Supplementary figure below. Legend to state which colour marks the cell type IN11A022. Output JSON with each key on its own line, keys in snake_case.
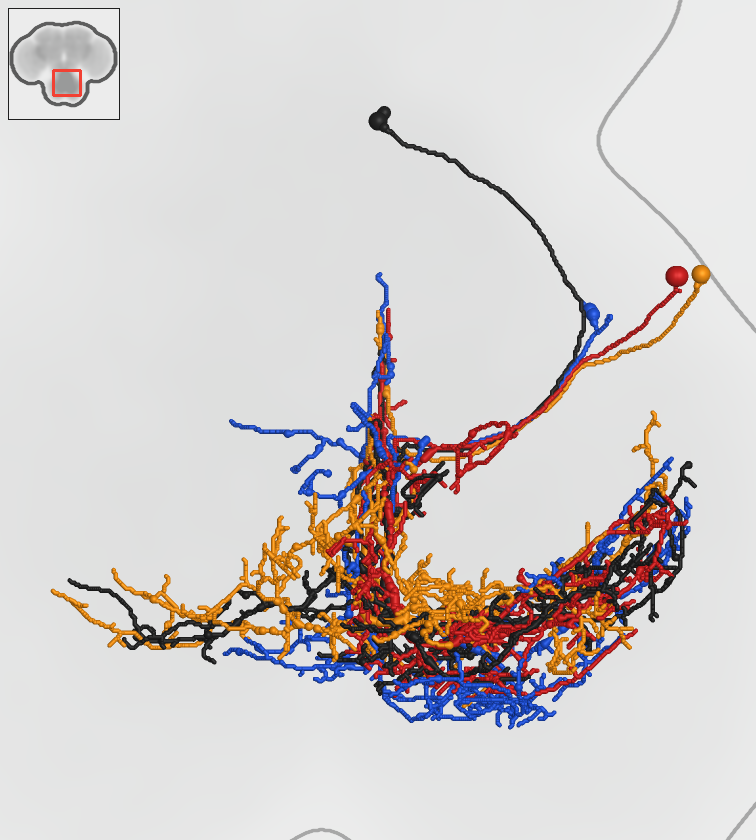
{
 "colour": "red"
}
